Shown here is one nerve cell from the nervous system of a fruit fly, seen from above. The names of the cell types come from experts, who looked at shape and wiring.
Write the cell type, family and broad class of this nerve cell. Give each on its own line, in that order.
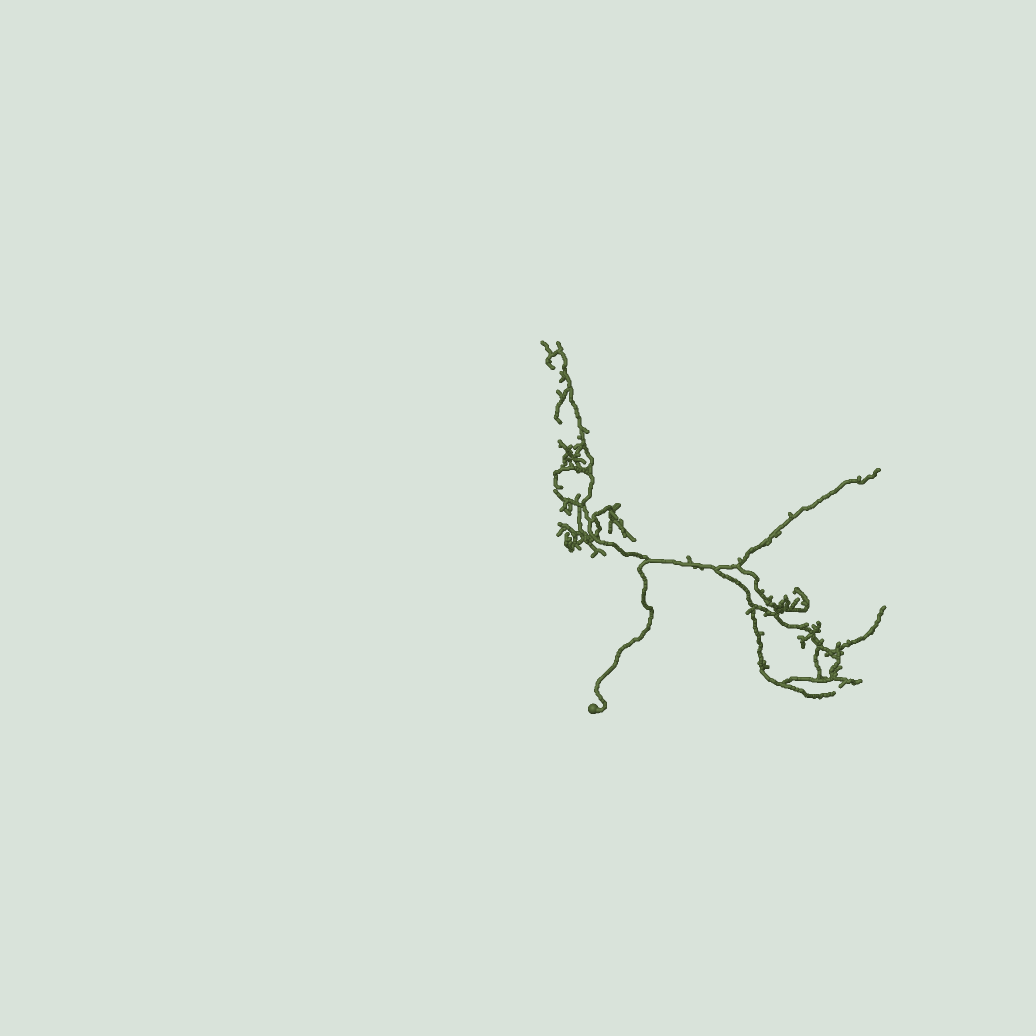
SMP414
hemilineage DM4_dorsal
central-brain intrinsic neuron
